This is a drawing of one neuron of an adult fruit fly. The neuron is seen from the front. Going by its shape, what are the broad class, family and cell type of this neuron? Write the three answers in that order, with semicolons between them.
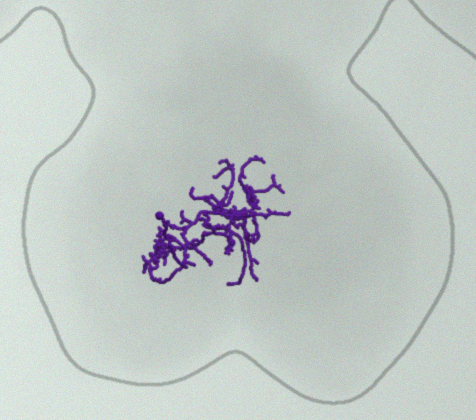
nerve-cord intrinsic neuron; hemilineage 09A; IN09A043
